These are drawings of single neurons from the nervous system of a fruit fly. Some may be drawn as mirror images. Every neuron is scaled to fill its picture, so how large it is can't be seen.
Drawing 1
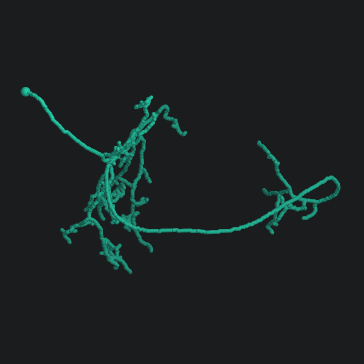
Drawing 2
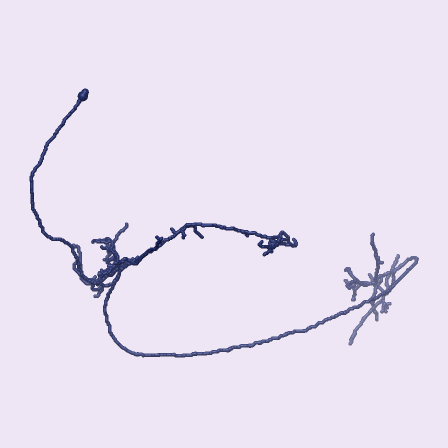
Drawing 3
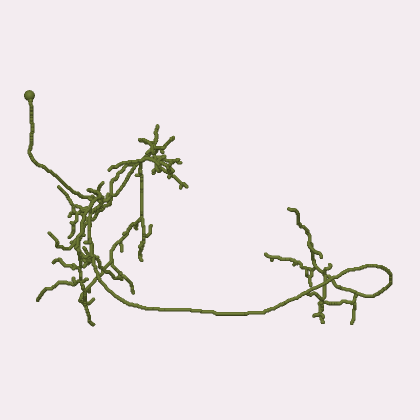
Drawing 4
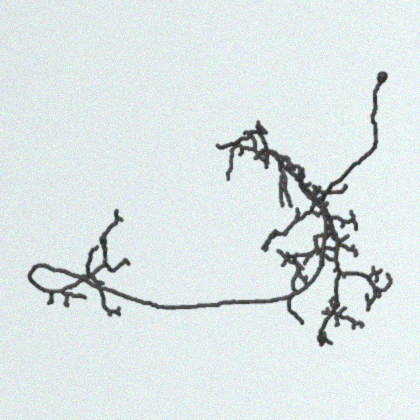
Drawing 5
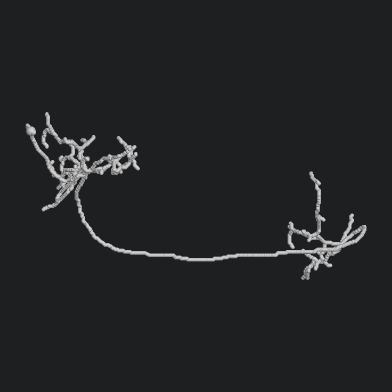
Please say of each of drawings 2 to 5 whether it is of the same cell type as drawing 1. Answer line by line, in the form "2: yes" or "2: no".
2: no
3: yes
4: yes
5: no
